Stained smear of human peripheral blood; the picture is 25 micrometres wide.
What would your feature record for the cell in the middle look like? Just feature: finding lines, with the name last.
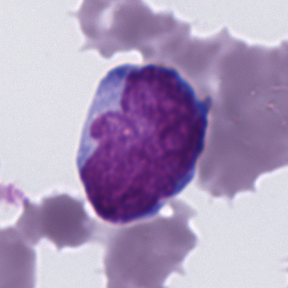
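Nuclear outline: folded, lobulated, notched on upper left
Rim of cytoplasm: narrow, widest on left side
Vacuoles: none seen
Granules: not visible
Cell: myeloblast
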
